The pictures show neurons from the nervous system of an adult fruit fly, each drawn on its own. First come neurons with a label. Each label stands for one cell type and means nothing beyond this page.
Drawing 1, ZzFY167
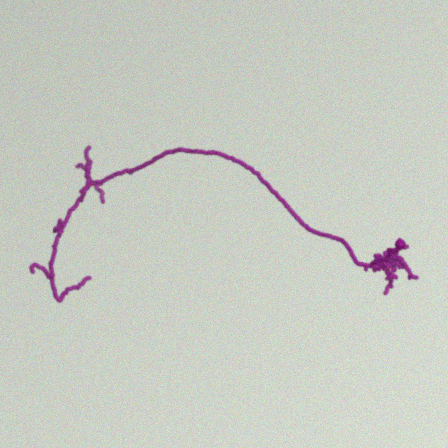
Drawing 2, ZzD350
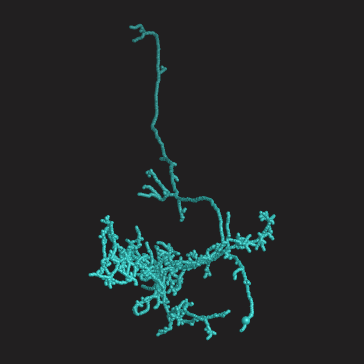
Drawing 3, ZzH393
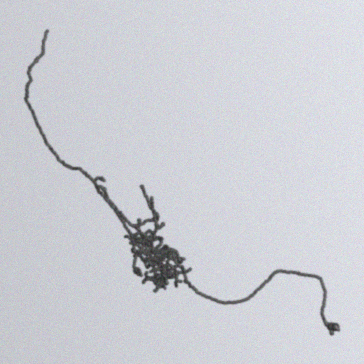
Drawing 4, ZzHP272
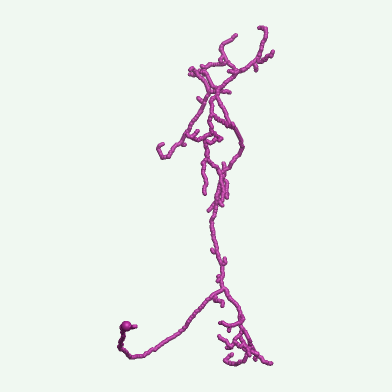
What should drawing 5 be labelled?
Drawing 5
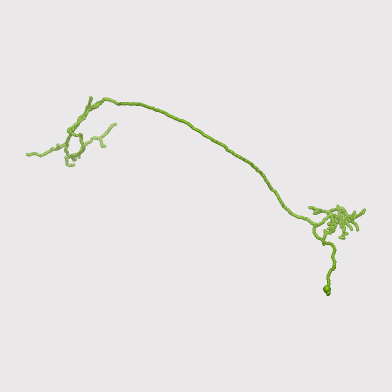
ZzFY167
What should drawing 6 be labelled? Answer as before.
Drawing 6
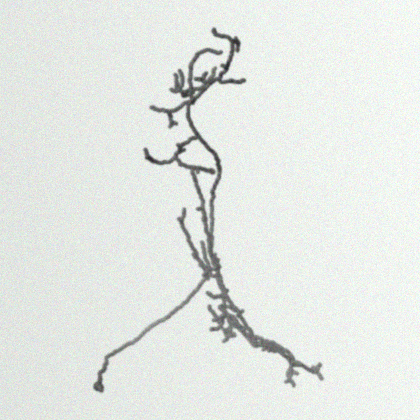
ZzHP272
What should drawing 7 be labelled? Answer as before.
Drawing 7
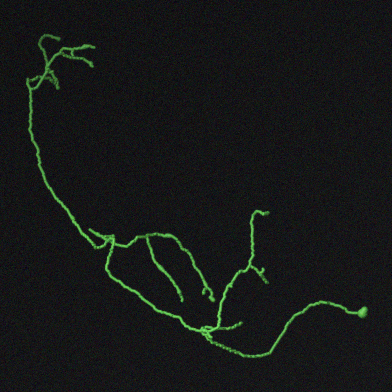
ZzH393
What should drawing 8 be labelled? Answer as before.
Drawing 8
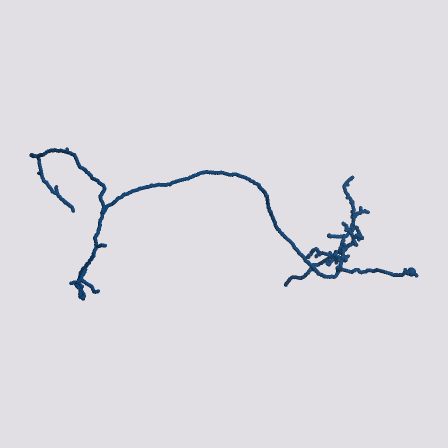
ZzFY167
